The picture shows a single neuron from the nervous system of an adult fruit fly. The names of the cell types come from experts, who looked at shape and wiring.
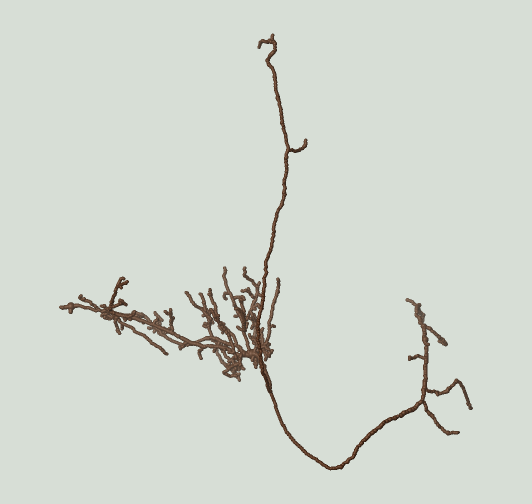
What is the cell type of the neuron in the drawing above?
IN18B038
